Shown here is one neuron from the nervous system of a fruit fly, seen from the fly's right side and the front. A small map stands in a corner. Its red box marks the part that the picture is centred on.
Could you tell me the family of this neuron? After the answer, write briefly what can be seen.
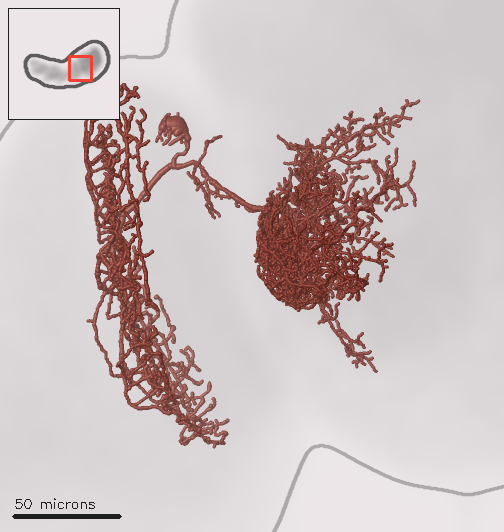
Its family is LoVC. It is a visual centrifugal neuron. From top to bottom in the picture it spans about 170 microns. As drawn here it is about as wide as it is tall.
